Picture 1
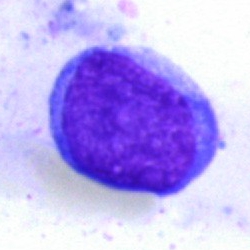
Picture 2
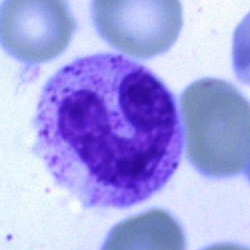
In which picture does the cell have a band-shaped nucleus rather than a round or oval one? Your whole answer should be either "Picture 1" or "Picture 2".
Picture 2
